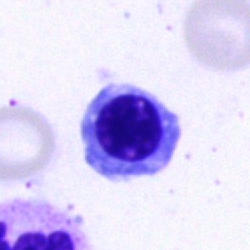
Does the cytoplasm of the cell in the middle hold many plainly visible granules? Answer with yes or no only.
No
